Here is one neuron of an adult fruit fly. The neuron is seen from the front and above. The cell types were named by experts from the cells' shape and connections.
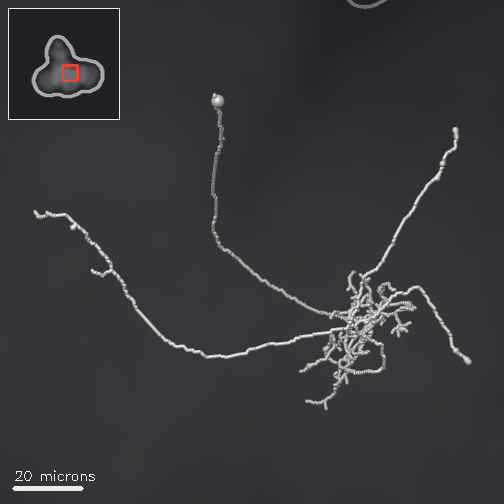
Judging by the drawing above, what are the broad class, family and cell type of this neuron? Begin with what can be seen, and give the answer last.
Its cell body lies at the top of the picture. From left to right in the picture it spans about 130 microns. Dozens of branch ends can be seen. It is a central-brain intrinsic neuron. Its family is called class CX. Its cell type is FS2.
